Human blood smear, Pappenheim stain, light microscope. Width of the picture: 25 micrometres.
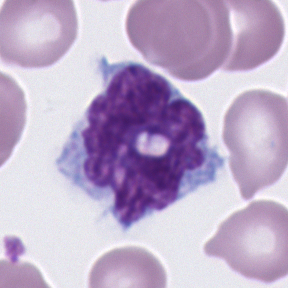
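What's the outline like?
Irregular and angular, not round.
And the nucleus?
Bumpy and lobulated with folds and clefts, plus a small pale oval gap right of centre.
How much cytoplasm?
Just a scanty, pale blue rim.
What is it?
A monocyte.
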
